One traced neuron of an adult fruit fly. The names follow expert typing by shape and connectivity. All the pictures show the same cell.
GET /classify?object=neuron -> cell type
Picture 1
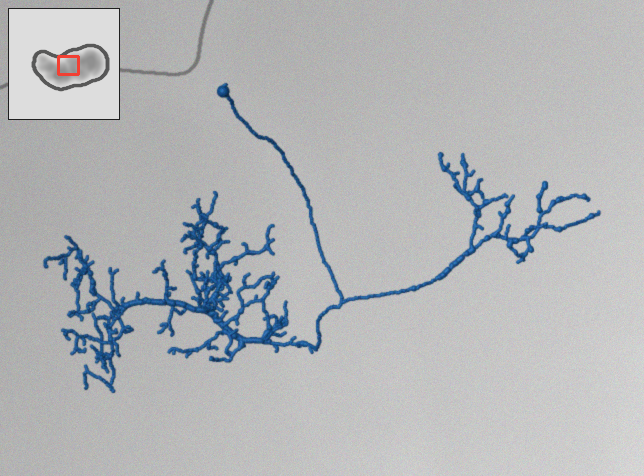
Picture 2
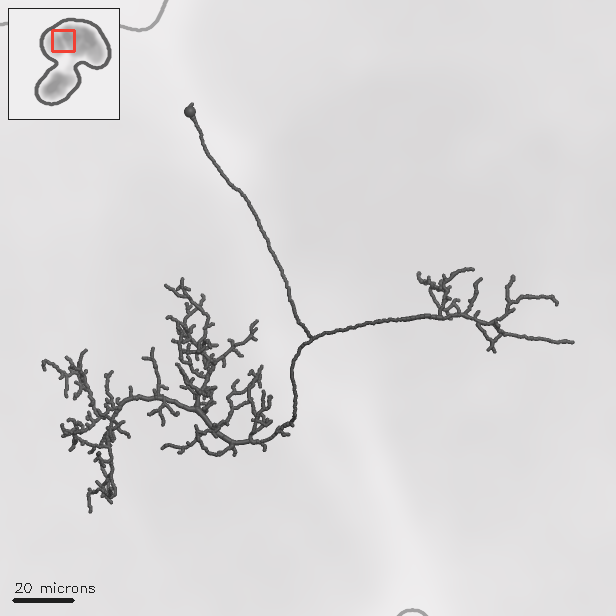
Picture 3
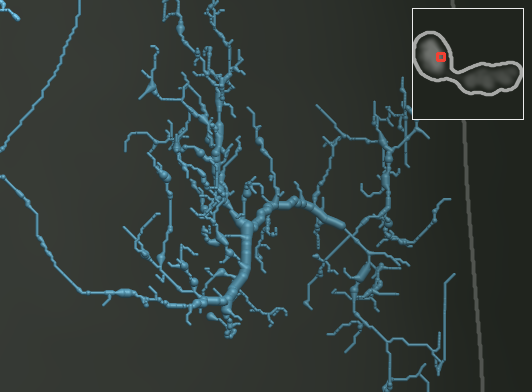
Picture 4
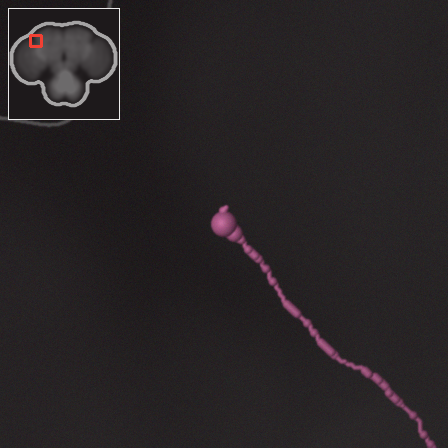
LPLC4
